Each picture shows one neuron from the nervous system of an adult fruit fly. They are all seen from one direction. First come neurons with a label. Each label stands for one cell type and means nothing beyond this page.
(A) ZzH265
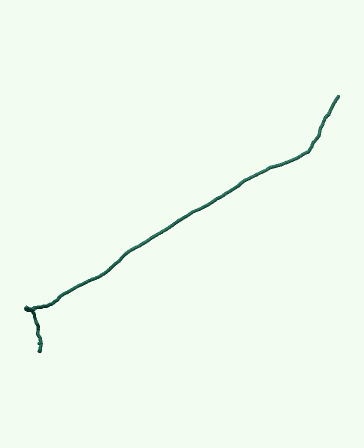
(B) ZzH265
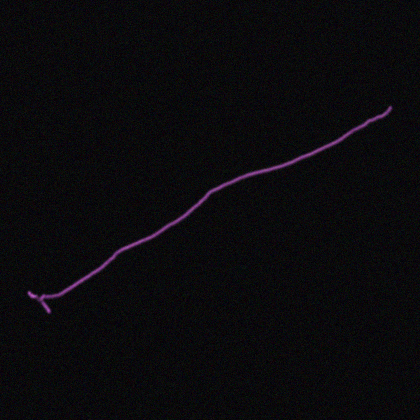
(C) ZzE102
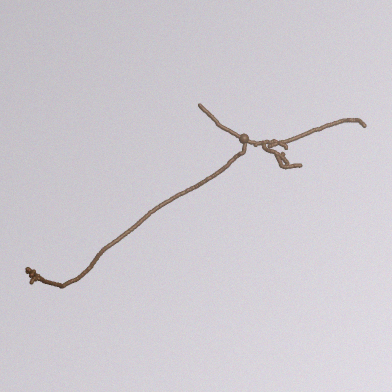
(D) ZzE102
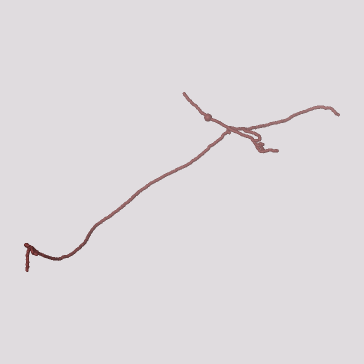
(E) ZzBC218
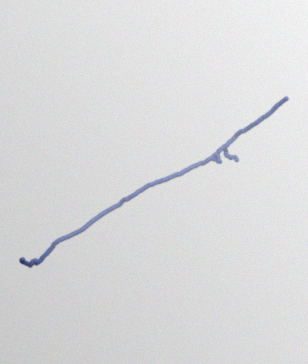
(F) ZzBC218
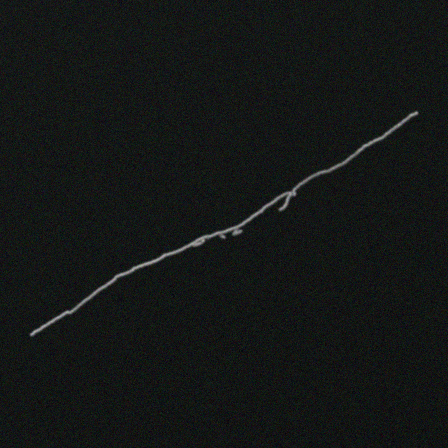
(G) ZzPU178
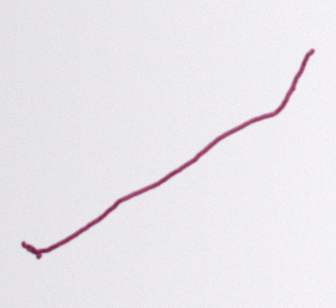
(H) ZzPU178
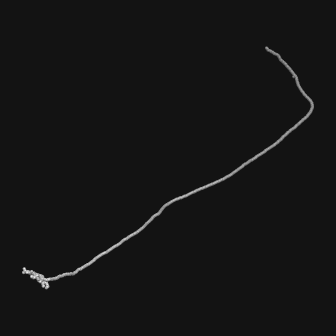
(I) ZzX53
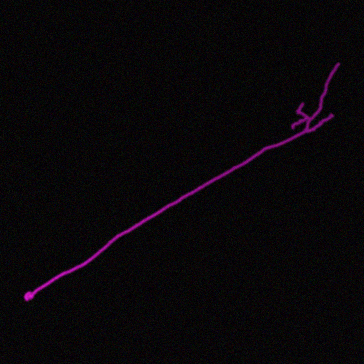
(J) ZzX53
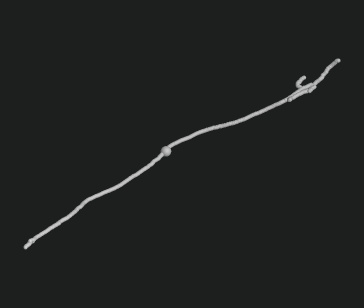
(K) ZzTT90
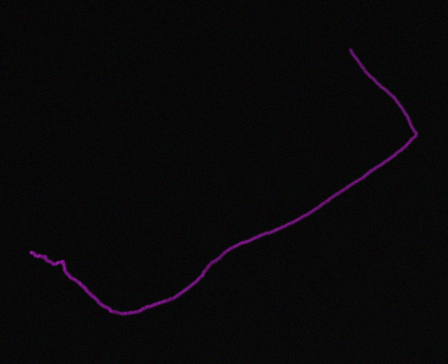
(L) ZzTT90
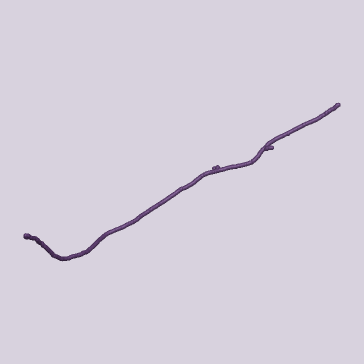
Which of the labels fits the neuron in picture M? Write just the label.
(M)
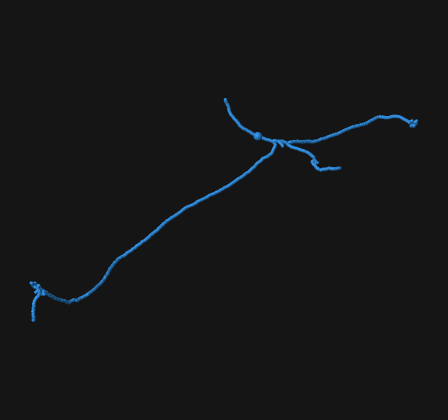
ZzE102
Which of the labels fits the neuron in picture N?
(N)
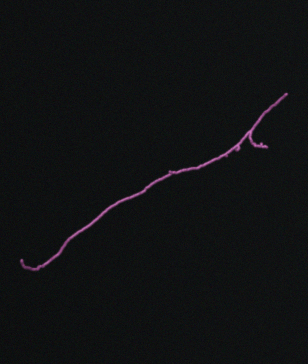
ZzBC218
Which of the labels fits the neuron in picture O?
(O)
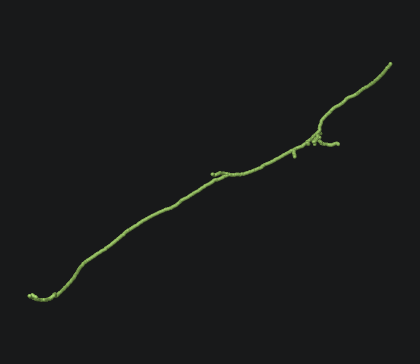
ZzBC218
